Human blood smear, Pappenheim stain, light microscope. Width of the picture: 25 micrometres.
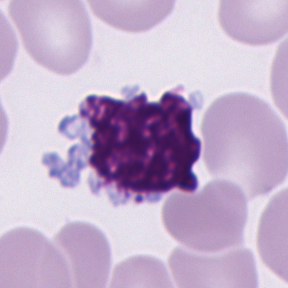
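Typical lymphocyte, peripheral blood smear. Outline of the dark central mass: roughly square, with knobbly edges. Texture of the mass: coarse and clumped rather than smooth. Along its left and lower edges, pale blue-grey material breaks into many small loose blobs, not a continuous rim.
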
